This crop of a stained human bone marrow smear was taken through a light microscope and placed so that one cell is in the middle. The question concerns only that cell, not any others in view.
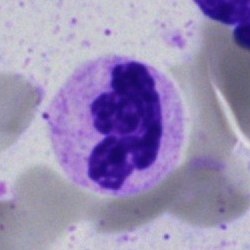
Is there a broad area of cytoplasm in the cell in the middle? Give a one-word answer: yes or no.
Yes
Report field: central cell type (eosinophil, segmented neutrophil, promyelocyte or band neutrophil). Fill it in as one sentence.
The cell around which this crop is centred is a segmented neutrophil.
